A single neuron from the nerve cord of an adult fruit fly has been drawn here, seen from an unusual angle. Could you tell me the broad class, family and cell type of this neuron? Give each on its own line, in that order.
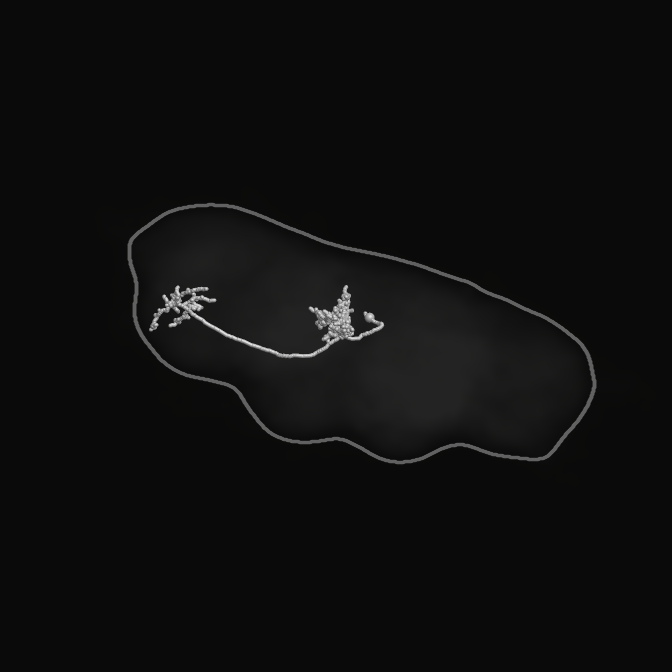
nerve-cord intrinsic neuron
hemilineage 01A
IN01A038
